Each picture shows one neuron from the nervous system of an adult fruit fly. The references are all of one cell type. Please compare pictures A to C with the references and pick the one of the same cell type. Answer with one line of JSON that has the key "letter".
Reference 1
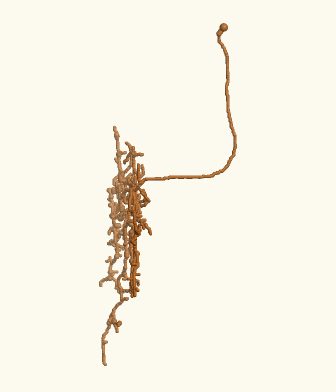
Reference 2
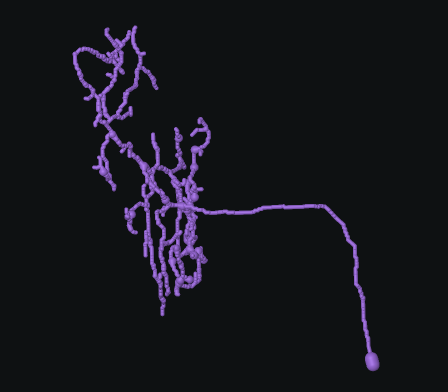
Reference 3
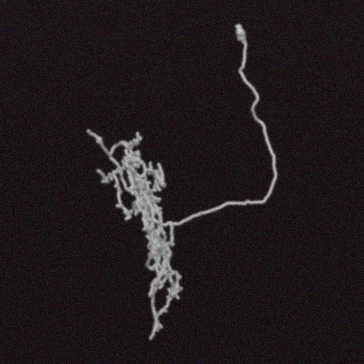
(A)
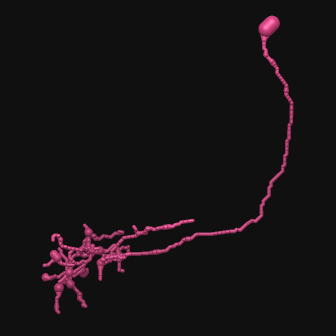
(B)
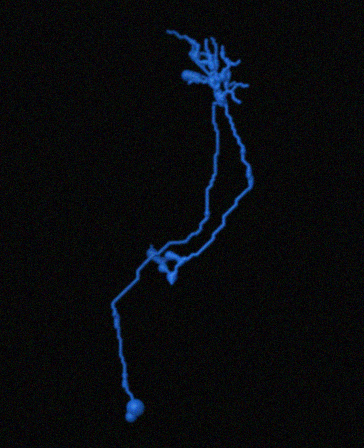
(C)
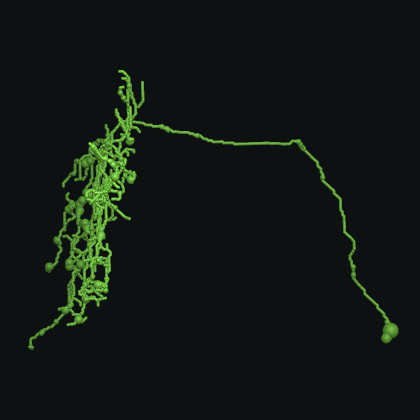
{"letter": "C"}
